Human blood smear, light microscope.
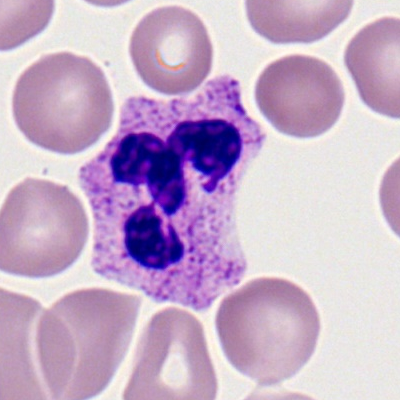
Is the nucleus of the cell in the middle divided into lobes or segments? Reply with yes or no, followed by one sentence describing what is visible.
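Yes. The nucleus is divided into three separate lobes.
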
